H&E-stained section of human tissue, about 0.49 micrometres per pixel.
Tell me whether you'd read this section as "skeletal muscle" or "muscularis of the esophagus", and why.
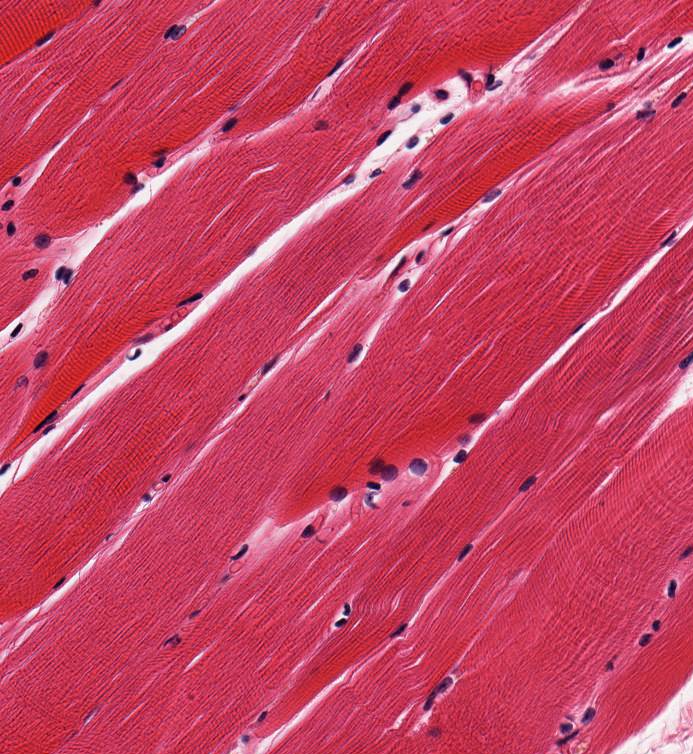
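This is skeletal muscle. Look along the fibres and you'll find fine transverse cross-striations.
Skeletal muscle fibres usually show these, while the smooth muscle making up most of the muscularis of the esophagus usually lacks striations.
Next, the nuclei are small, dark and elongated, and they lie at the edges of the fibres, not in their centres.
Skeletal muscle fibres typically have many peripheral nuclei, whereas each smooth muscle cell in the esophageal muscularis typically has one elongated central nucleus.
The cytoplasm stains a deep, even pink-red with eosin.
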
